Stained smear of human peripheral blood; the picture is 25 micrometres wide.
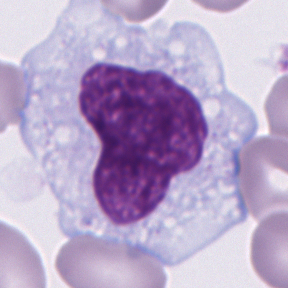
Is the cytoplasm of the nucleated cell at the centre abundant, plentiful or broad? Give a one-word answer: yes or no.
Yes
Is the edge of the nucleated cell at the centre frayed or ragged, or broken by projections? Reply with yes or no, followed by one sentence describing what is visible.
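Yes. The cell outline is irregular, with several blunt bulges.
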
